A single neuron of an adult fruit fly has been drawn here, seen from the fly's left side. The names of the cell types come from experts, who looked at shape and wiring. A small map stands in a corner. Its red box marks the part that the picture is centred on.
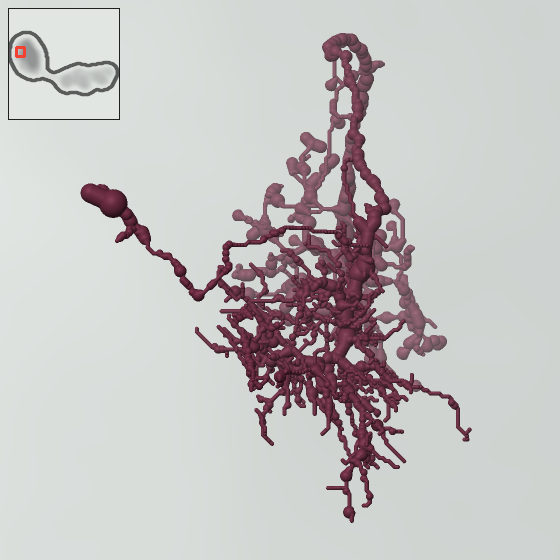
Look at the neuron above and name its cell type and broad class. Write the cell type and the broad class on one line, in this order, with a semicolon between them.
LAL076; central-brain intrinsic neuron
